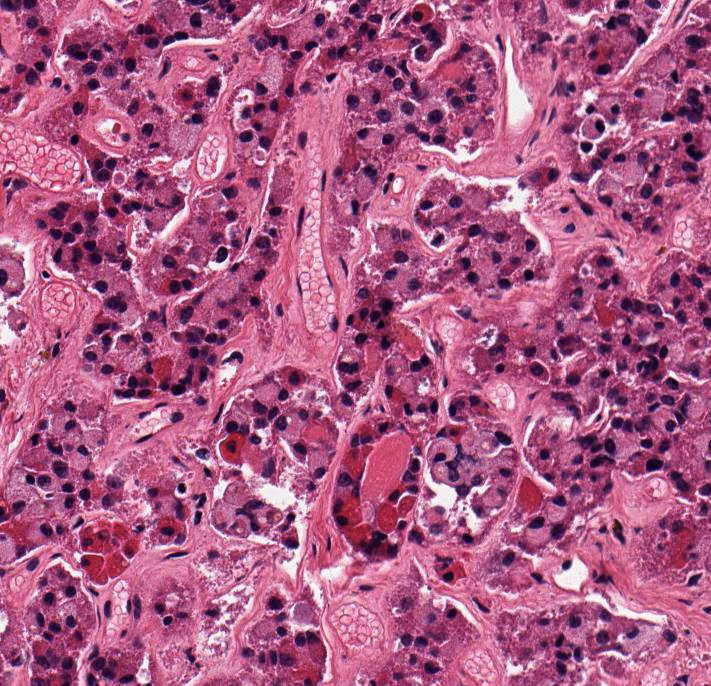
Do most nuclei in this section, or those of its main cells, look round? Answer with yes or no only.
Yes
